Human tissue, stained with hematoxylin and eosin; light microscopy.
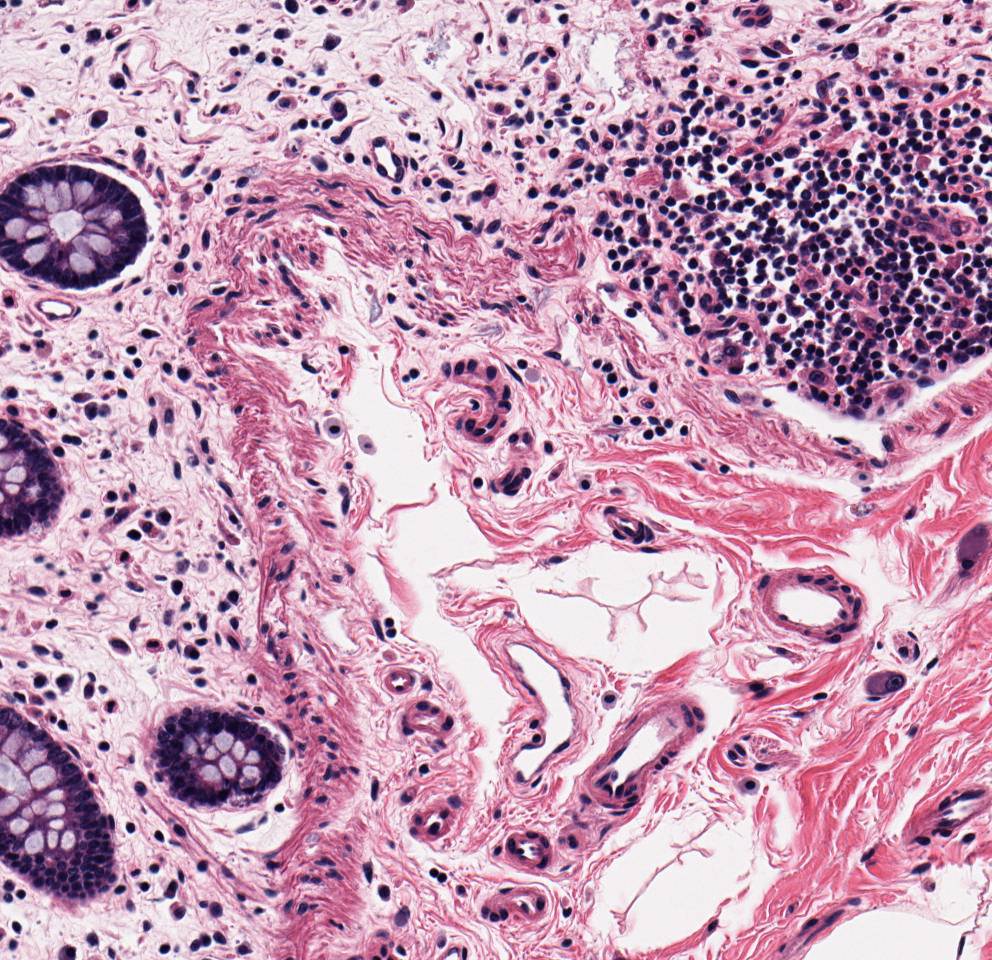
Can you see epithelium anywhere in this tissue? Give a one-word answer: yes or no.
Yes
